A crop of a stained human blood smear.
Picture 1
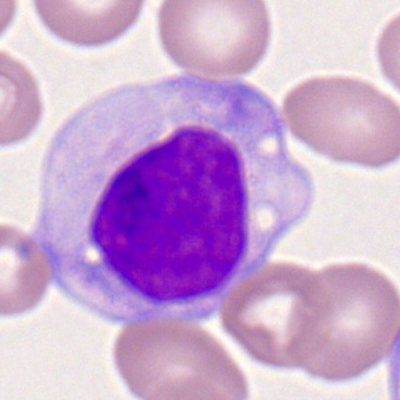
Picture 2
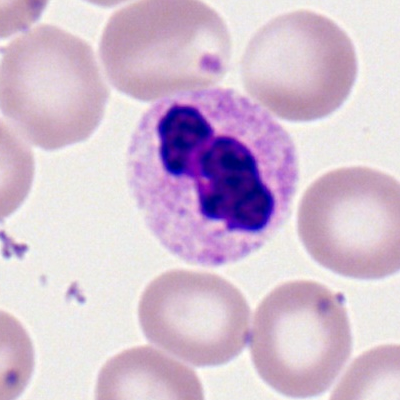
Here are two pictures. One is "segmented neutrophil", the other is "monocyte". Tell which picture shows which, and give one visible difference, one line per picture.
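In picture 1 we see a monocyte: The cytoplasm contains a few small, clear, round vacuoles.
In picture 2 we see a segmented neutrophil: The cytoplasm contains no visible vacuoles.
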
